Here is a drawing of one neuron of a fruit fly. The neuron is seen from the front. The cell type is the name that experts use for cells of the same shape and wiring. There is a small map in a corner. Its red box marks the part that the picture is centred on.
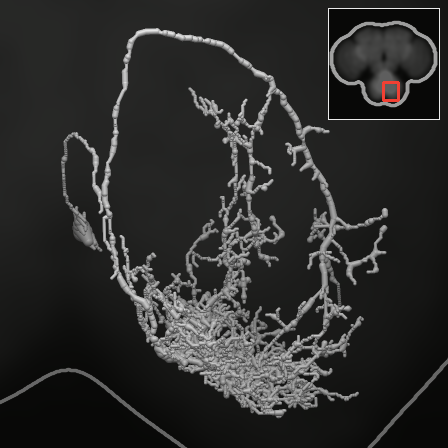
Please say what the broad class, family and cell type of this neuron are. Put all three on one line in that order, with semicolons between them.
nerve-cord intrinsic neuron; hemilineage 12B; IN12B007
